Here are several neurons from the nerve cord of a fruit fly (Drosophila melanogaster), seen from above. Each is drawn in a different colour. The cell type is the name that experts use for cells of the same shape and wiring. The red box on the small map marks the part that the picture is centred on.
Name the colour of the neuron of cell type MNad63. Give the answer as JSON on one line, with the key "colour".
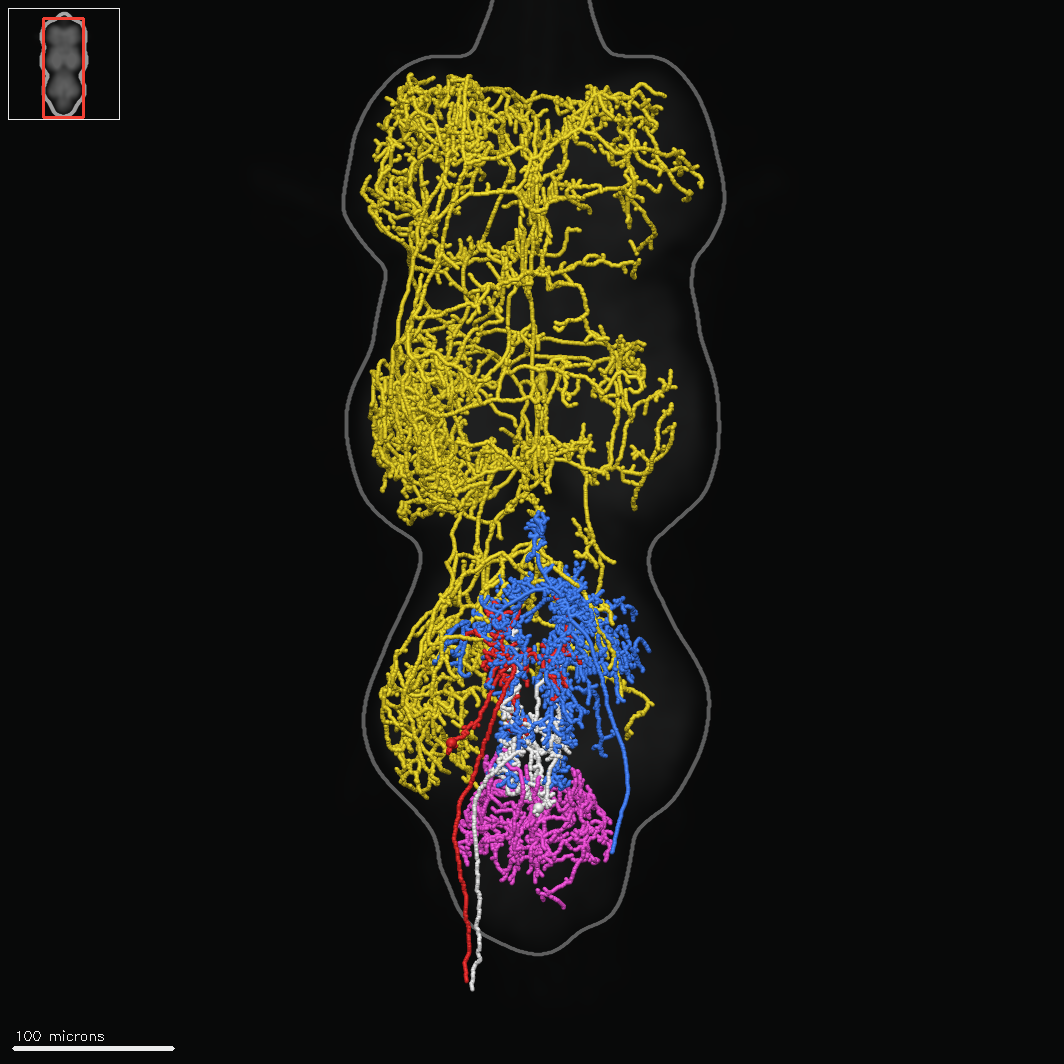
{"colour": "blue"}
